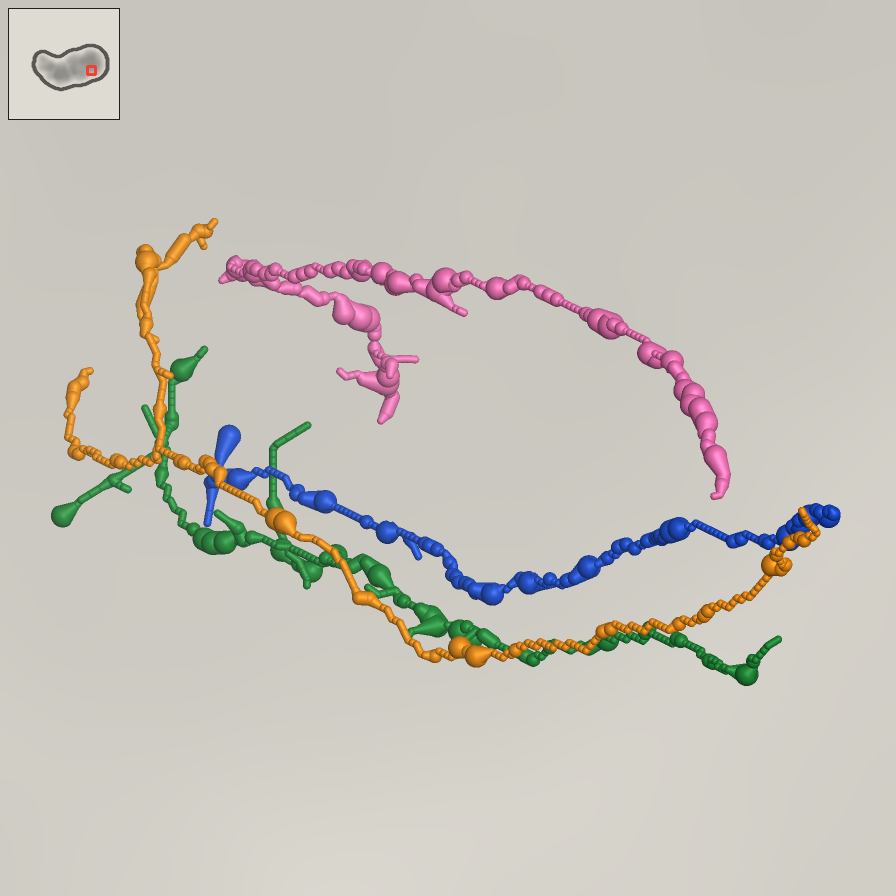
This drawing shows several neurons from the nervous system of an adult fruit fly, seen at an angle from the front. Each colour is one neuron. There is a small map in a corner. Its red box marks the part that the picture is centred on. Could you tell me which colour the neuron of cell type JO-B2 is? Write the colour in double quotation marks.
"green"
